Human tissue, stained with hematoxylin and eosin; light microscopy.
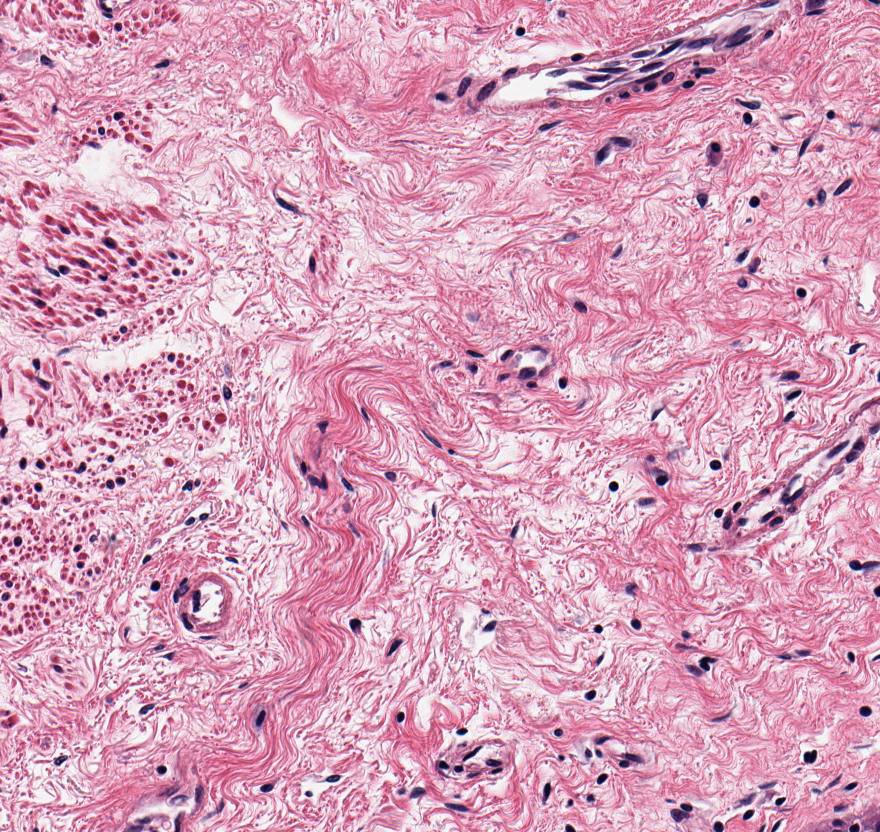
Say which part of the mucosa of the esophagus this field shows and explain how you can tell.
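This field shows loose connective tissue. Loose, wavy fibrous stroma fills most of it, with small dark oval-to-spindle nuclei sparsely scattered through it.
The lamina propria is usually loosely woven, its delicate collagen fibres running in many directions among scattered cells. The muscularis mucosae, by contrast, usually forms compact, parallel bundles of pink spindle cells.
Cross-cut profiles form bundles along the left edge, and a small round vessel with a thick wall and narrow lumen lies at lower left.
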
